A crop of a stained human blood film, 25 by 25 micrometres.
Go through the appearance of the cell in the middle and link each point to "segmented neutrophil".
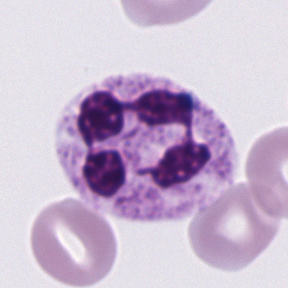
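Look first at the nucleus: it is divided into four separate lobes, set in a loose ring around a central area of cytoplasm.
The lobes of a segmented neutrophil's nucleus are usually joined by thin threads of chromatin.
That fits here, since thin threads of nuclear material link the lobes.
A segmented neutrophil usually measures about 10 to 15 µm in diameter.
At about 15 by 13 micrometres, this cell falls within that range. The chromatin, you'll notice, is dark purple and coarsely clumped.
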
